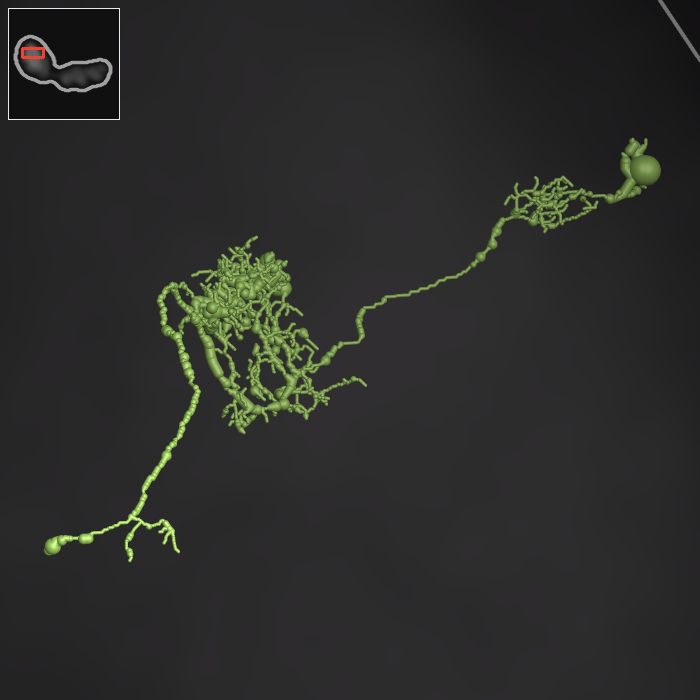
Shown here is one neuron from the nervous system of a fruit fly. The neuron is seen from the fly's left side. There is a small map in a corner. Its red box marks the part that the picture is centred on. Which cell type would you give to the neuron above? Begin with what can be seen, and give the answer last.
The cell body is at the upper right of the picture. The picture shows dozens of branch ends. Its broad class is central-brain intrinsic neuron. It is of cell type PFGs.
